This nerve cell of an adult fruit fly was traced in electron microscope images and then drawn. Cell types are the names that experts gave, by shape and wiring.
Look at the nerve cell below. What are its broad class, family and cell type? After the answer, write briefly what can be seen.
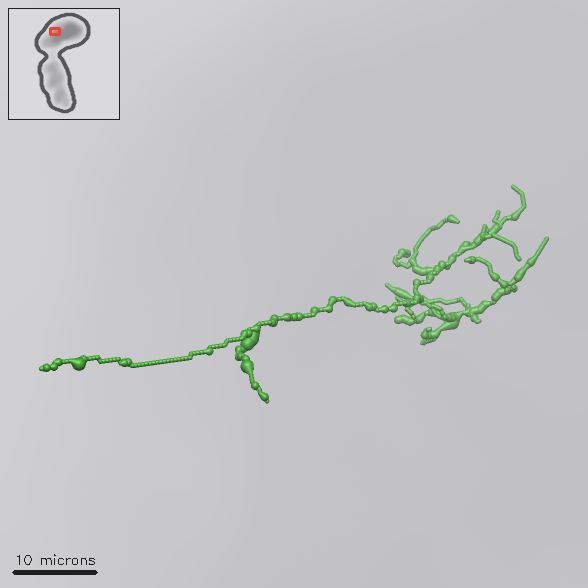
It is a sensory neuron entering the brain. Its family is called class gustatory. The cell type is LB3d. No cell body is drawn. By the scale bar it is about 60 microns wide in this view.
